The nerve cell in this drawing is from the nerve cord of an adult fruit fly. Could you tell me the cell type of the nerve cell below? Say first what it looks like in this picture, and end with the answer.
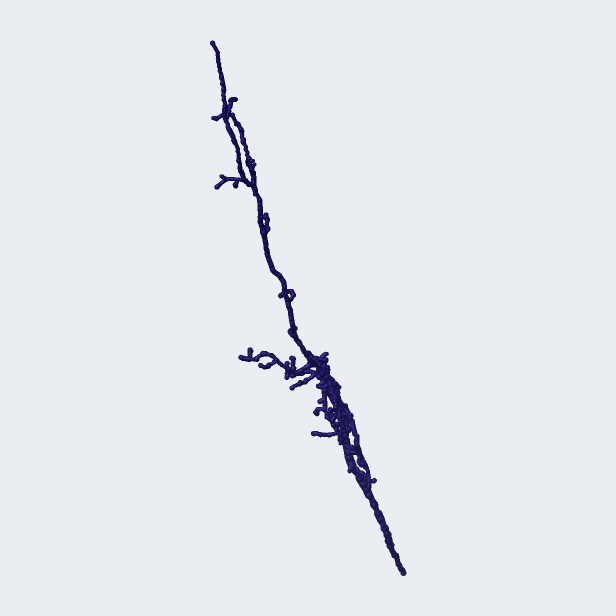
No cell body is drawn. Dozens of branch ends can be seen. This is a descending neuron. It is of cell type DNp06.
